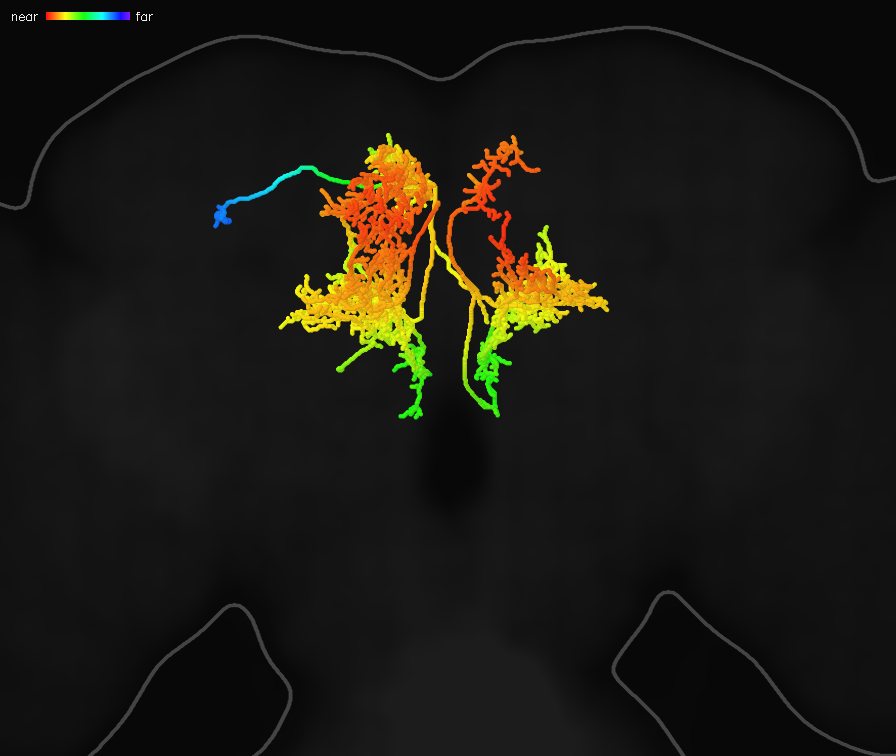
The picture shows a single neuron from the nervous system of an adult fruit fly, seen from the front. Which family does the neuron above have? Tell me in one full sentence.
Family class DAN is the one that contains this neuron.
